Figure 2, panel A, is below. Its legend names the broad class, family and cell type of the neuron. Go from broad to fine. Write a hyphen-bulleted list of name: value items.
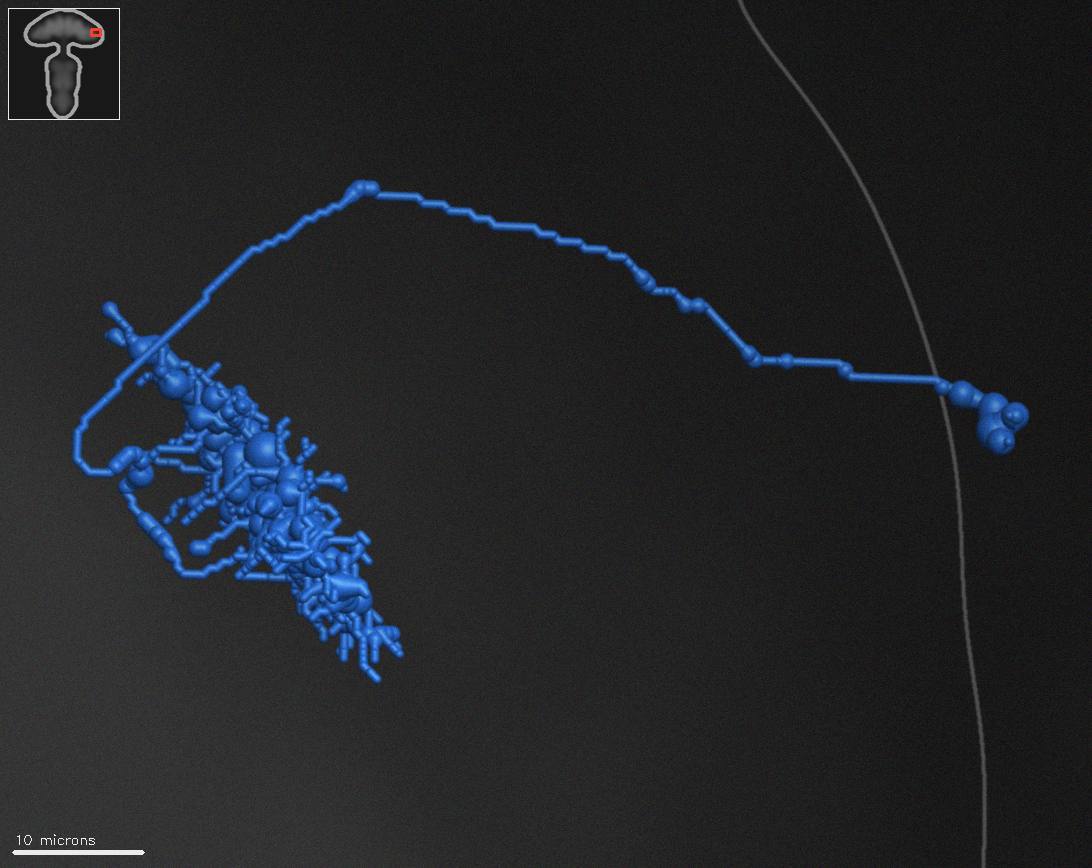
- broad class: optic-lobe intrinsic neuron
- family: Dm
- cell type: Dm12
